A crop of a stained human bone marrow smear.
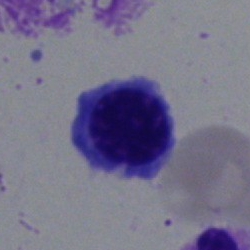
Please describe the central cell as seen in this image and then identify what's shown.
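First, the nucleus fills most of the cell and sits off-centre toward the right. Second, its chromatin is dense and very dark purple. Third, the deep blue cytoplasm forms a narrow rim, widest on the left. The cell is an erythroblast.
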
